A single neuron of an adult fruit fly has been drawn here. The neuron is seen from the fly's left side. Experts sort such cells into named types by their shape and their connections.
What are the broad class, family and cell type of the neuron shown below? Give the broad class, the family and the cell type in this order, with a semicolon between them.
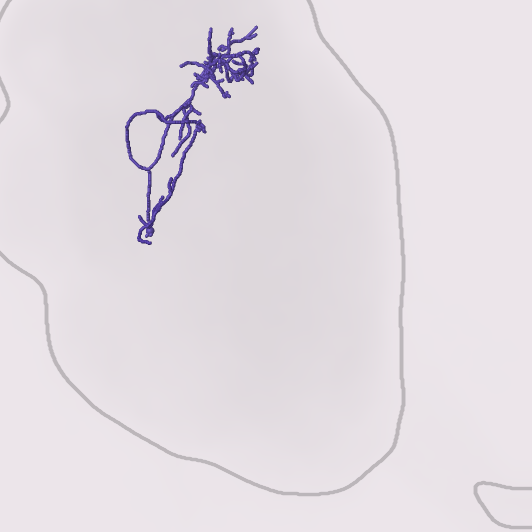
central-brain intrinsic neuron; hemilineage VLPl&p2_lateral; LHAV1a3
